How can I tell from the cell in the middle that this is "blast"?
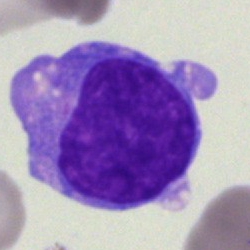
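What lines up best in this blast is the chromatin: dark purple and spread fairly evenly, with only faint paler patches.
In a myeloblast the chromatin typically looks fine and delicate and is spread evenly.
Beyond that, there's a rounded bleb of cytoplasm pushing out from the upper right edge. The nucleus sits off-centre, over toward the right. And several small clear vacuoles show in the upper left cytoplasm.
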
